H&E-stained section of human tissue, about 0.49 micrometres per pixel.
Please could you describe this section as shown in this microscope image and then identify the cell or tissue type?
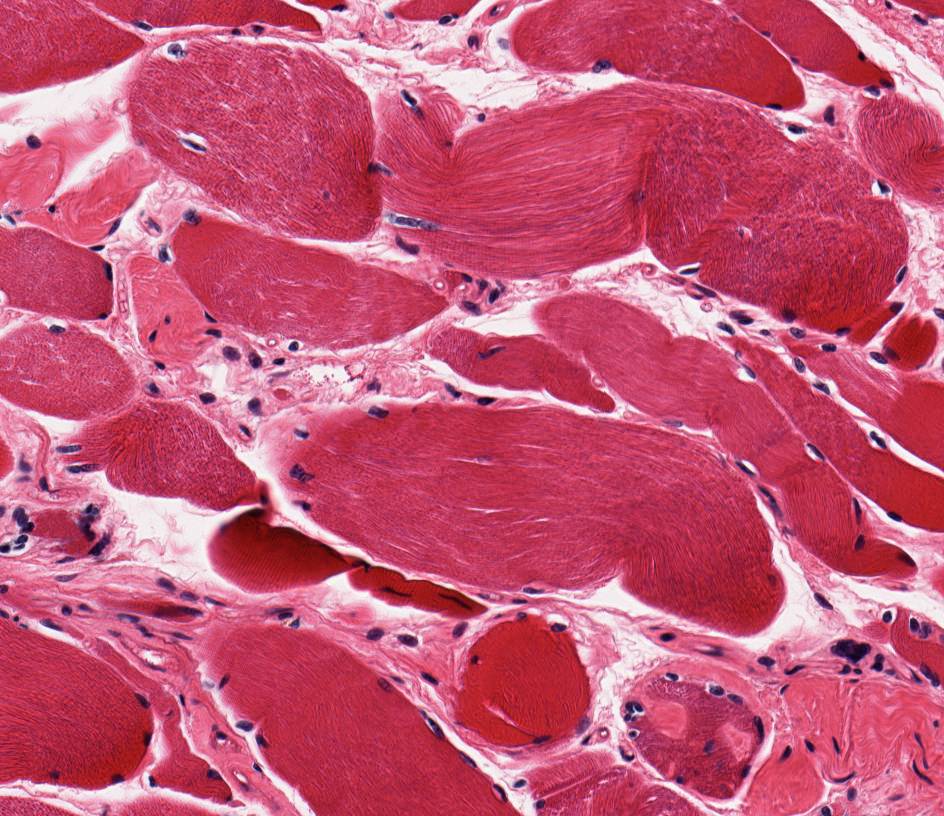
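To begin, muscle fibres cut in varied planes, some as rounded profiles and some lengthwise, lie scattered across the whole field. Their nuclei, flattened and dark, sit at the fibre edges rather than centrally. Next, the cytoplasm stains deep red. Lengthwise fibres show fine fibrils parallel to their long axis. Finally, this is skeletal muscle.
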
